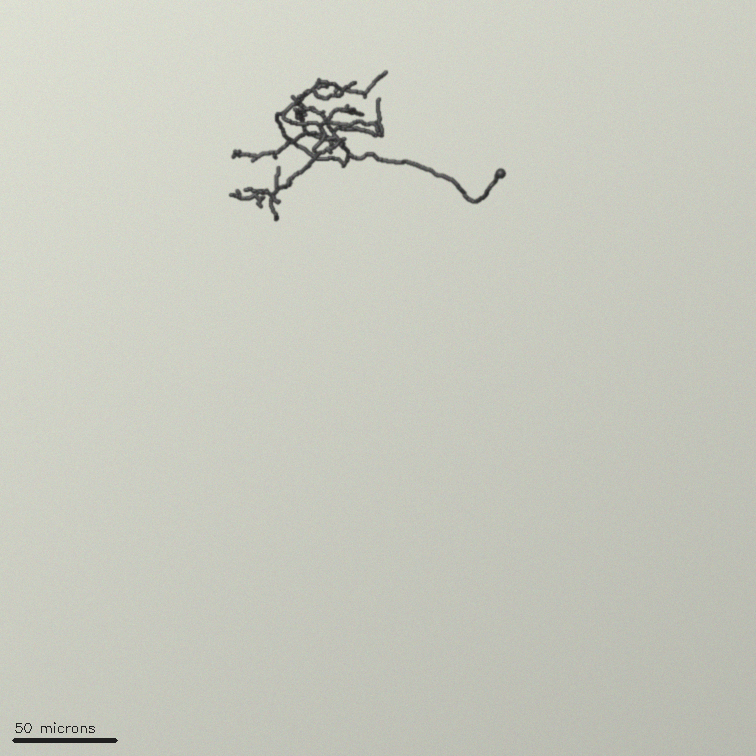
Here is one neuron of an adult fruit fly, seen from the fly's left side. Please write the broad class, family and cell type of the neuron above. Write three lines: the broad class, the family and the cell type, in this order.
central-brain intrinsic neuron
hemilineage DM6_dorso_lateral
SIP075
